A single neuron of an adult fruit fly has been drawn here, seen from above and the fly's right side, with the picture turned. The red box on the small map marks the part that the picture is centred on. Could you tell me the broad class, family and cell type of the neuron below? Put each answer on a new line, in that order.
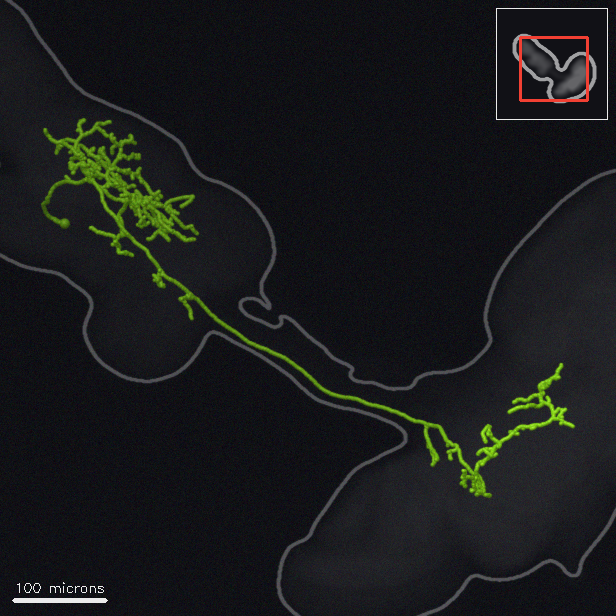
ascending neuron
hemilineage 06B
AN06B034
